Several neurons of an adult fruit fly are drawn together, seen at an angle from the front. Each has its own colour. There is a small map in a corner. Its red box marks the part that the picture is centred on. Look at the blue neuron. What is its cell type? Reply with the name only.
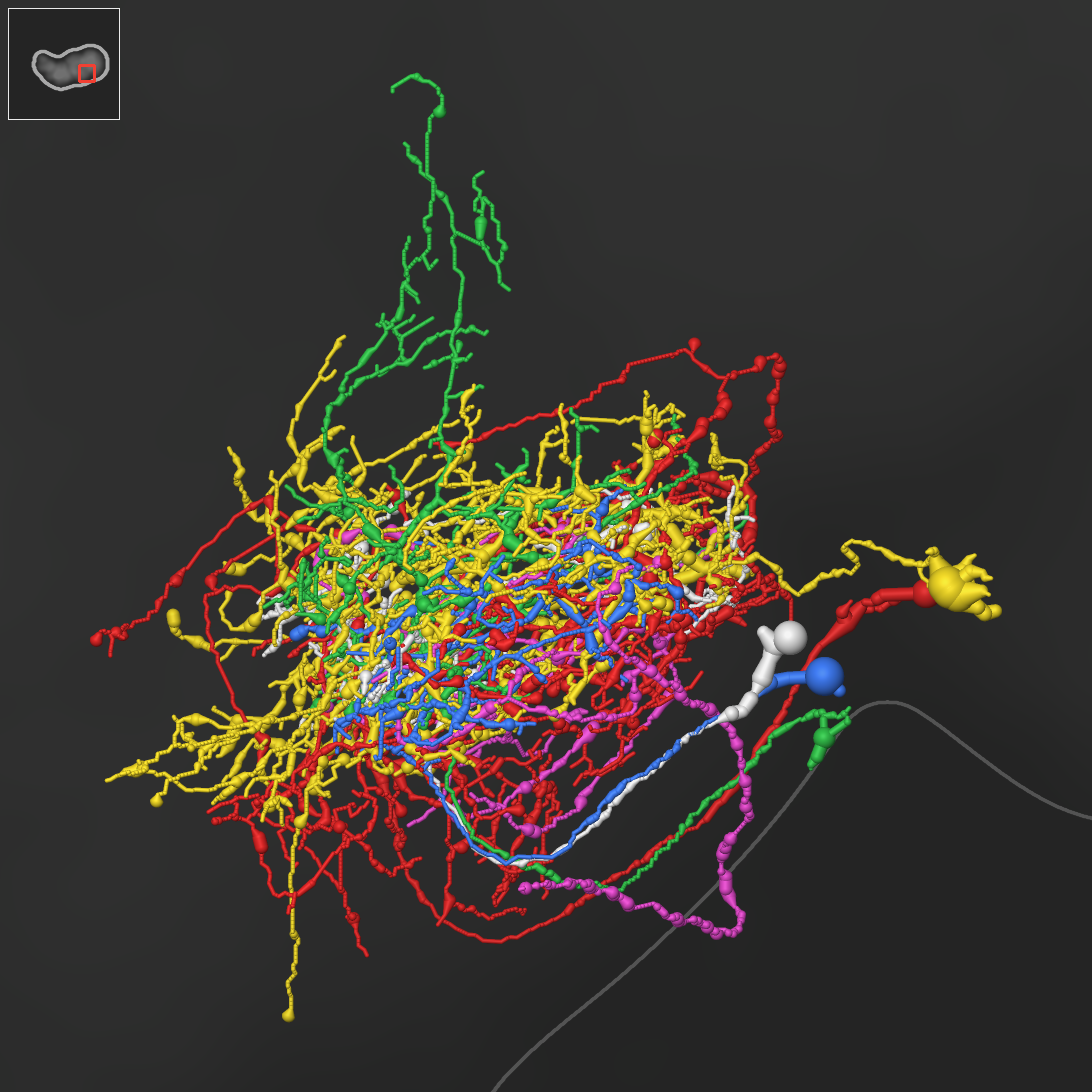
GNG388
